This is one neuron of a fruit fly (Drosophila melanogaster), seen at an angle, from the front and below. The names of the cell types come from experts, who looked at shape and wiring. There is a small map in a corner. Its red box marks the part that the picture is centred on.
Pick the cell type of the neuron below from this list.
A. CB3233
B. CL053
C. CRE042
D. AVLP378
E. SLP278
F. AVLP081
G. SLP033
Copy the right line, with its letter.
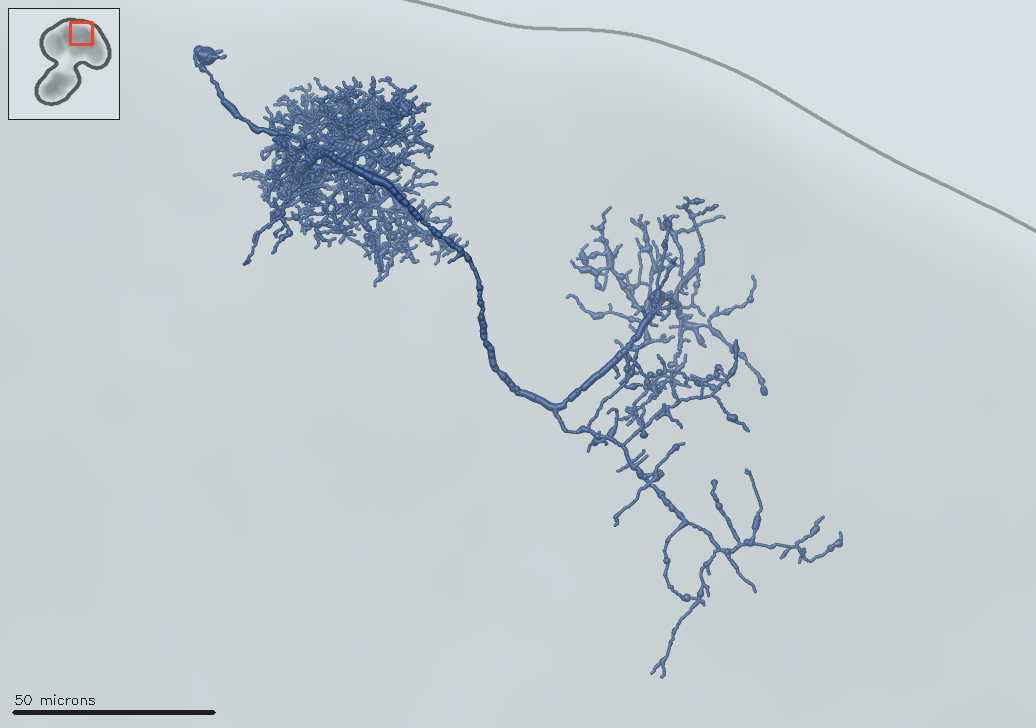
C. CRE042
